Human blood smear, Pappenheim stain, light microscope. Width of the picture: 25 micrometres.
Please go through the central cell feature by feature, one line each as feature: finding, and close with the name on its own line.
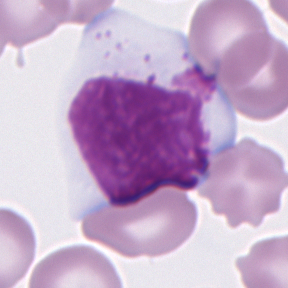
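Cytoplasm amount: abundant, a wide zone above and to the left of the nucleus
Cytoplasm colour: very pale grey-blue
Nucleus: a single unlobed mass
Chromatin: coarse and clumped
Cell type: large granular lymphocyte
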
